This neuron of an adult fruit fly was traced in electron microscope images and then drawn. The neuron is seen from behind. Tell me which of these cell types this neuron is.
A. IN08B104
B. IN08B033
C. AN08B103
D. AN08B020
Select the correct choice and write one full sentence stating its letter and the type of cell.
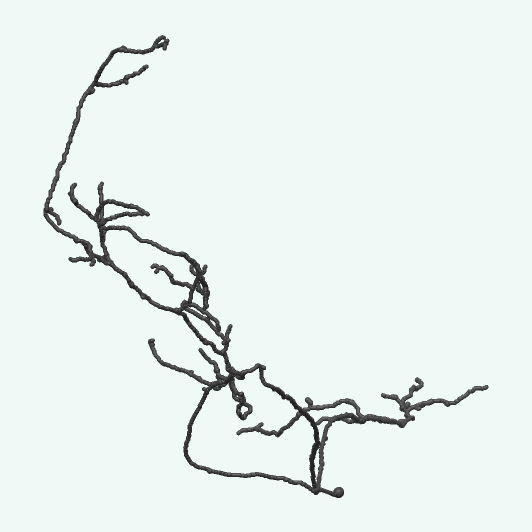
It is AN08B103, option C, that is the cell type of the neuron.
